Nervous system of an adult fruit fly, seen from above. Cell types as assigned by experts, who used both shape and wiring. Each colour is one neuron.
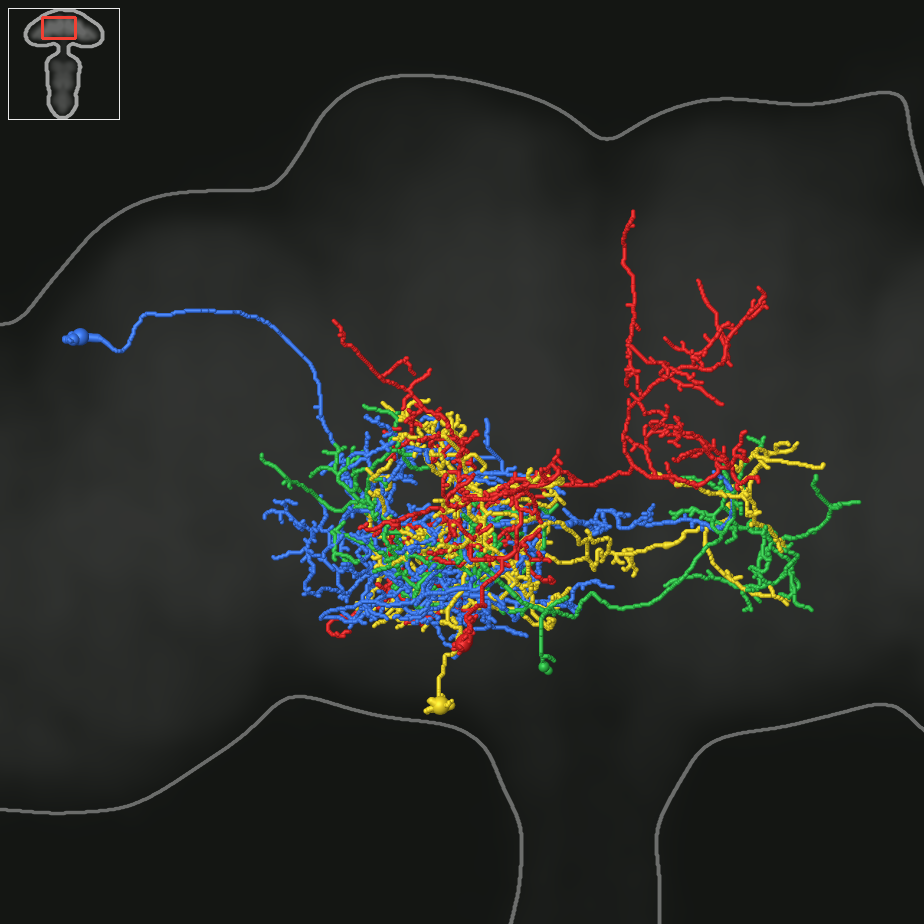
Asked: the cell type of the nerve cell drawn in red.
SMP501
